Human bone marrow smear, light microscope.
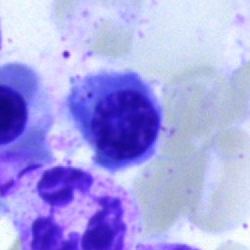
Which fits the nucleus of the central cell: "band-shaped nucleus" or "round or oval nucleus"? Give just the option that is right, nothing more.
Round or oval nucleus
